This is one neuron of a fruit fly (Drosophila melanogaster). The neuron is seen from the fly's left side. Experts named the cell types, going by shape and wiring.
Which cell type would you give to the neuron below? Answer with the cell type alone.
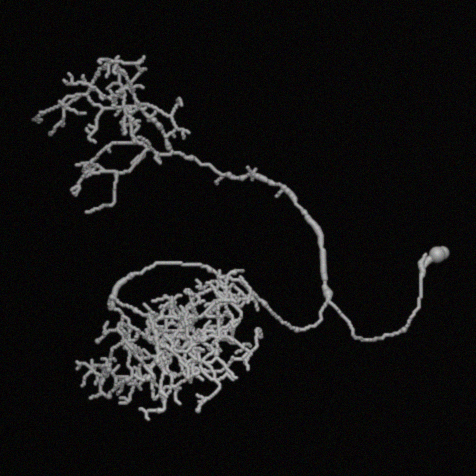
FB6K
